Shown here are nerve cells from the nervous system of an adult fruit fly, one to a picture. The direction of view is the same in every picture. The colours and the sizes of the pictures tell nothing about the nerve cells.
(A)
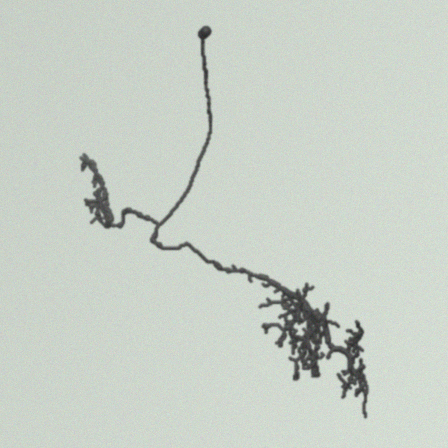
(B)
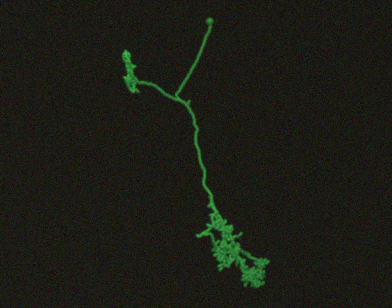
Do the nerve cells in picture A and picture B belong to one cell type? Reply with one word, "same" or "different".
same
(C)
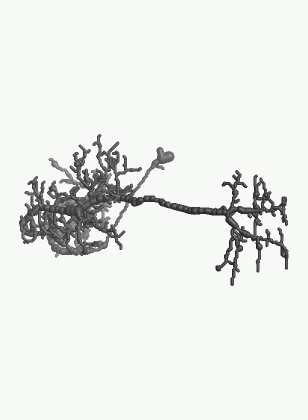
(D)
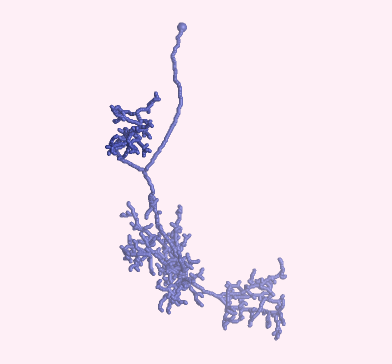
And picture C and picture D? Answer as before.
same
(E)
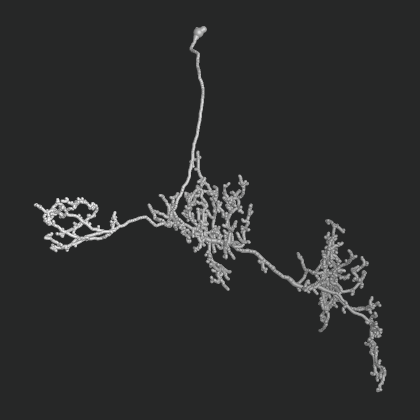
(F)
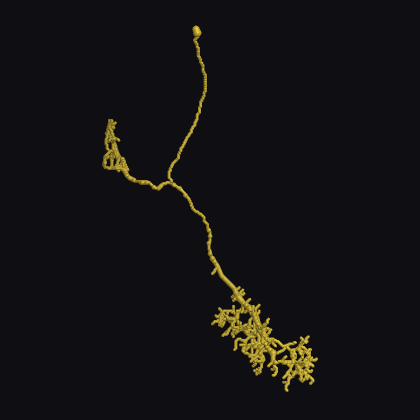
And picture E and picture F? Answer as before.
different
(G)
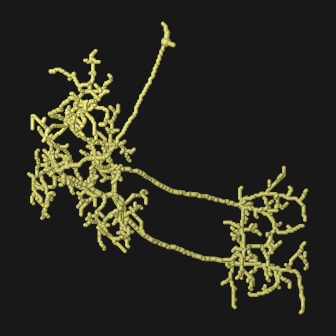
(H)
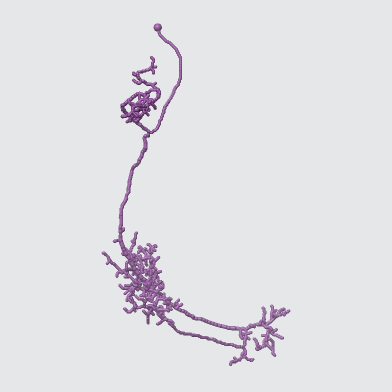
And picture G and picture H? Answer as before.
same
